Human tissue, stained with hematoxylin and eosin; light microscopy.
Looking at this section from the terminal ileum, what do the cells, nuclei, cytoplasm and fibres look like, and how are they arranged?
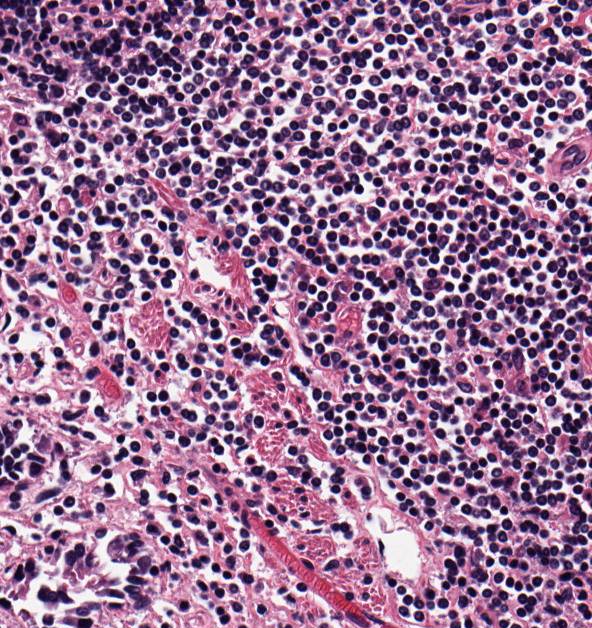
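So: dense sheets of small round cells across most of the field, packed tightest upper and right. Most are small lymphocytes, round dark-staining nuclei, very scant cytoplasm. Lower left it loosens, wisps of pink stroma between, and scattered there are larger cells with bigger, paler nuclei.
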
